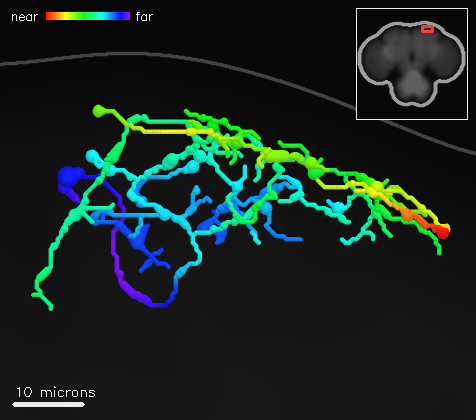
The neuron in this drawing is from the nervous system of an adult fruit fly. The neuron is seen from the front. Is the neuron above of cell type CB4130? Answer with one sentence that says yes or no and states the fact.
Yes, the neuron is a neuron of cell type CB4130.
